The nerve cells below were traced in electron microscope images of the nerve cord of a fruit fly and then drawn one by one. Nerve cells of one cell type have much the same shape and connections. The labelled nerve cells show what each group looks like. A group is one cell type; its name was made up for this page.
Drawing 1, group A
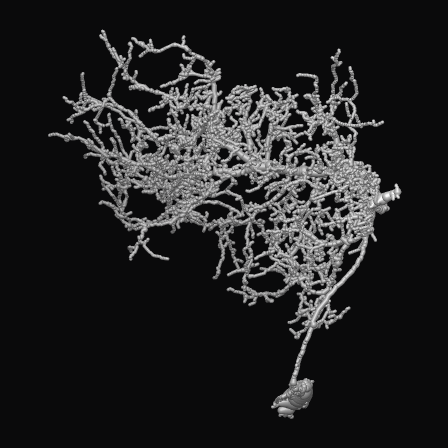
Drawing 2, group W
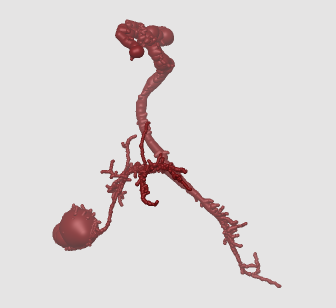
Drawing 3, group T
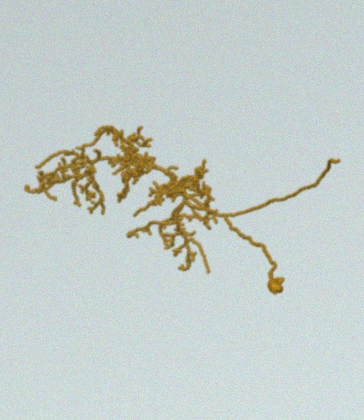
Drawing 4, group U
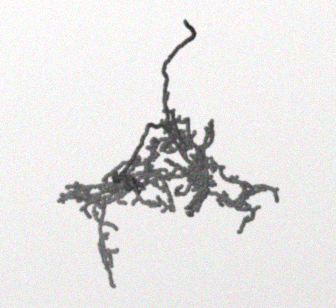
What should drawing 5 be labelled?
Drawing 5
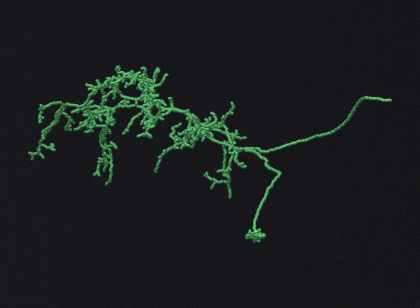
group T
